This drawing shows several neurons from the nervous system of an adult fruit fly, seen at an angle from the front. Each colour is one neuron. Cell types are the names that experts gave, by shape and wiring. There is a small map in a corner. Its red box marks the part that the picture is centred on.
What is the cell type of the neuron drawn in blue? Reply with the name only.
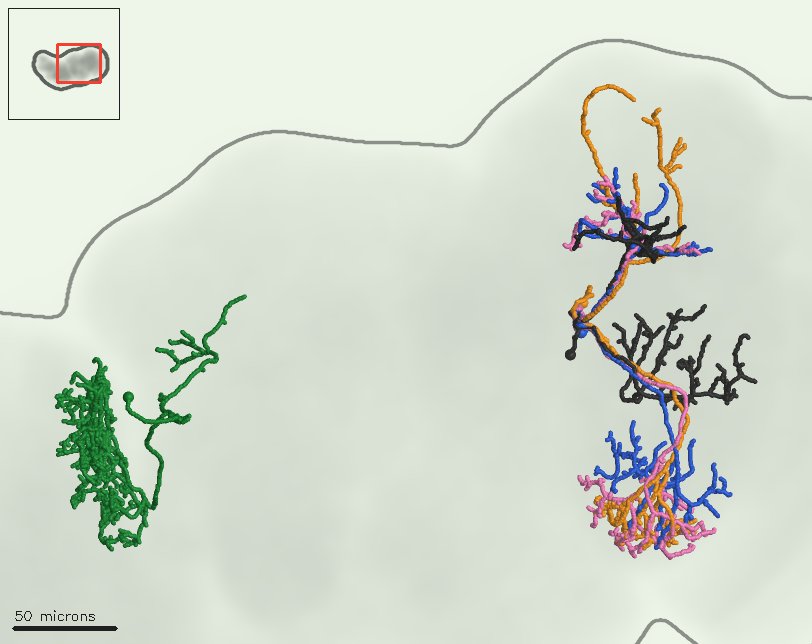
LC40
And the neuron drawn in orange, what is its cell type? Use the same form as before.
LoVP11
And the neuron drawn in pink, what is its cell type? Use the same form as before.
LoVP10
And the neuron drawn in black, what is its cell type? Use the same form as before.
LC41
